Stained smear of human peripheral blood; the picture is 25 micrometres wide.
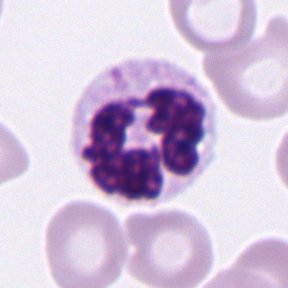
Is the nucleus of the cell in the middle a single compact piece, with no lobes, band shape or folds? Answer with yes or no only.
No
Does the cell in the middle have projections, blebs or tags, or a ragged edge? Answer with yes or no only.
No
